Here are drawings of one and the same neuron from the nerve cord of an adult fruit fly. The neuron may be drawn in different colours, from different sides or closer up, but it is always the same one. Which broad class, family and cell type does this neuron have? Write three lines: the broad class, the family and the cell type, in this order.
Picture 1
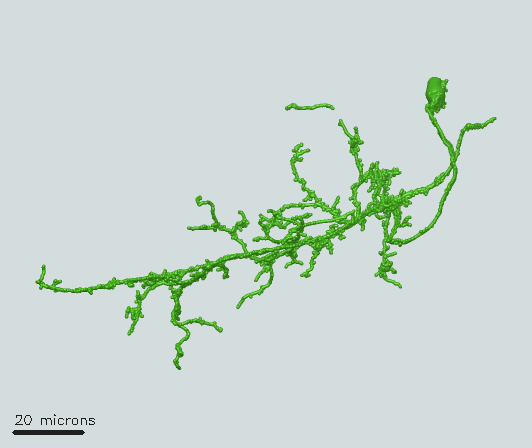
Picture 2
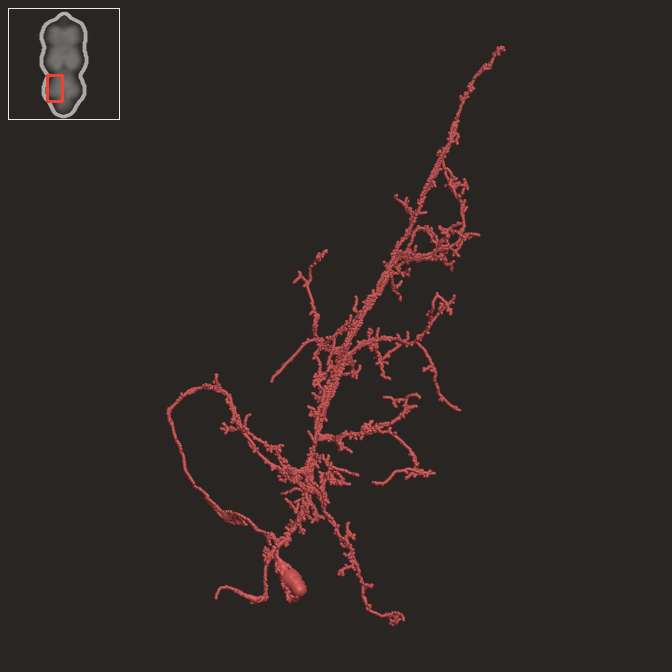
motor neuron of the nerve cord
MNhl
MNhl01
